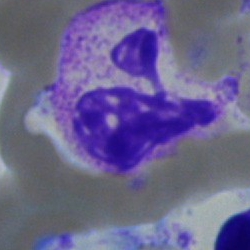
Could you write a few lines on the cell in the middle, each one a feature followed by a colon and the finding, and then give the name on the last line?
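Chromatin: deep purple and dense, with a few small pale spots.
Cytoplasm: abundant and pale.
Left side: a pale extension of cytoplasm projects, nearly free of granules.
Identity: segmented neutrophil.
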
